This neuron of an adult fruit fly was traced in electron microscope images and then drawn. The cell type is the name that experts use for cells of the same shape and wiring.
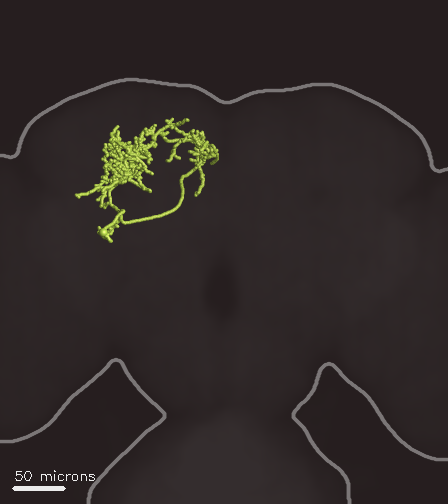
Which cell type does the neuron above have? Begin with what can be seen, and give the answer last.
Its cell body lies on the left of the picture. By the scale bar it is about 140 microns wide in this view. It is a central-brain intrinsic neuron. The cell type is SMP556.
